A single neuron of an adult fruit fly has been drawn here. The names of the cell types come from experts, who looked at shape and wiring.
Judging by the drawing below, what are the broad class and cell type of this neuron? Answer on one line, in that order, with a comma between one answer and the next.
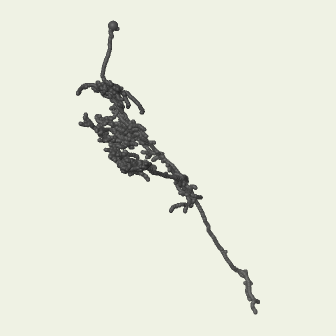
nerve-cord intrinsic neuron, INXXX198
